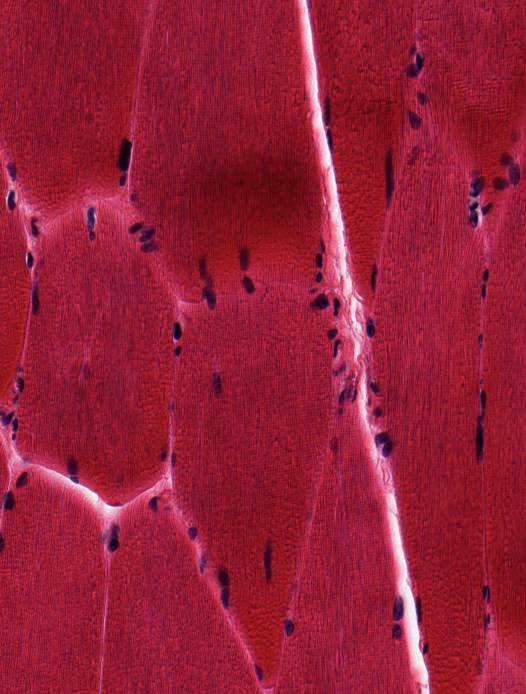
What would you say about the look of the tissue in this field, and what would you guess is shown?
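Arrangement: closely packed muscle fibres fill the field, running roughly from top to bottom. Staining: their sarcoplasm is a deep pink-red. Nuclei: dark and elongated, aligned with the fibre length, and placed along the fibre borders at the edges rather than in the centres. This is skeletal muscle.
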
